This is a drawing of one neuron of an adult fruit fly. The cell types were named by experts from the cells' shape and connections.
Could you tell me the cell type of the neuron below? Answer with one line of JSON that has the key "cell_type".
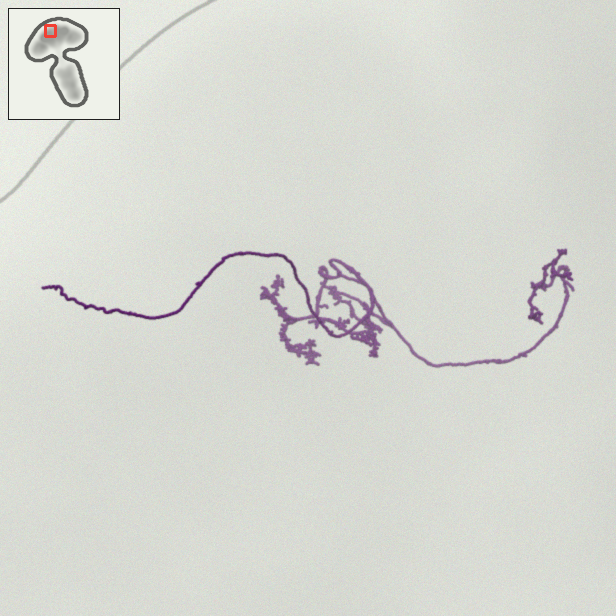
{"cell_type": "ORN_DM1"}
